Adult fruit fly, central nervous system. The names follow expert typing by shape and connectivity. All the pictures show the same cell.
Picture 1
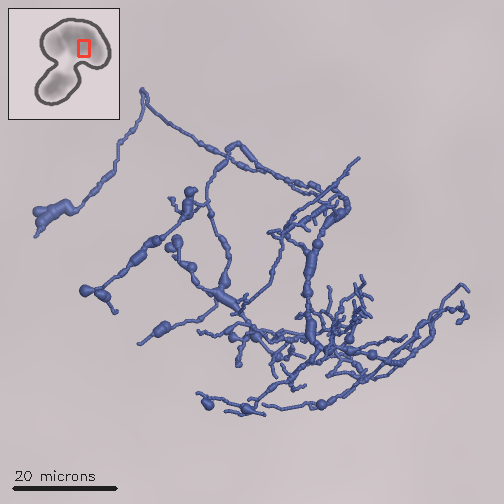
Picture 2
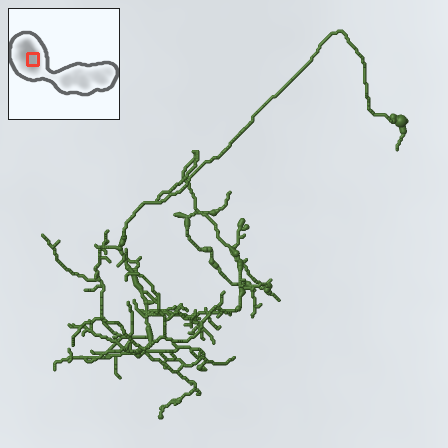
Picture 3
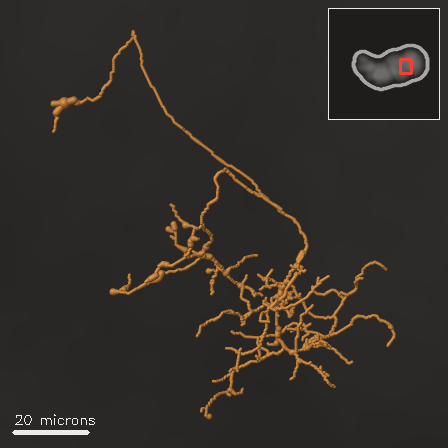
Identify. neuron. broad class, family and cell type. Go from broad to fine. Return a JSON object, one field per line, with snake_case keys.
{
 "broad_class": "central-brain intrinsic neuron",
 "family": "hemilineage DM5_ventral",
 "cell_type": "WED161"
}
